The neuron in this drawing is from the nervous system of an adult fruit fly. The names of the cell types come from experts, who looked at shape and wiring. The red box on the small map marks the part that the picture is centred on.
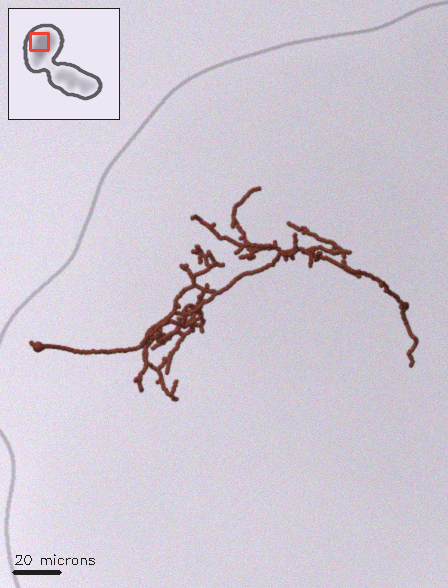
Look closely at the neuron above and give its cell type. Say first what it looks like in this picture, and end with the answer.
The cell body can be seen on the left of the picture. From left to right in the picture it spans about 170 microns. It is a central-brain intrinsic neuron. Its cell type is ATL009.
